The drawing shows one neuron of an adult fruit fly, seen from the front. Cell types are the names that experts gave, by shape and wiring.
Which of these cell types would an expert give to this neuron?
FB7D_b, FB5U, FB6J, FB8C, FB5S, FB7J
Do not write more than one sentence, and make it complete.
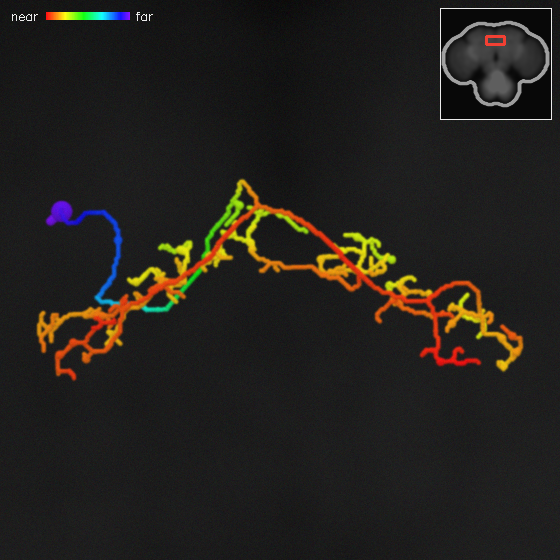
Within the cell type FB7D_b sits this neuron.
